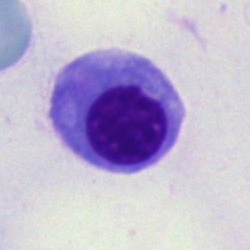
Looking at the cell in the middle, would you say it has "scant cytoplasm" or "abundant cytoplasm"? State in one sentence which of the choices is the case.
It is abundant cytoplasm that surrounds the nucleus of this cell.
